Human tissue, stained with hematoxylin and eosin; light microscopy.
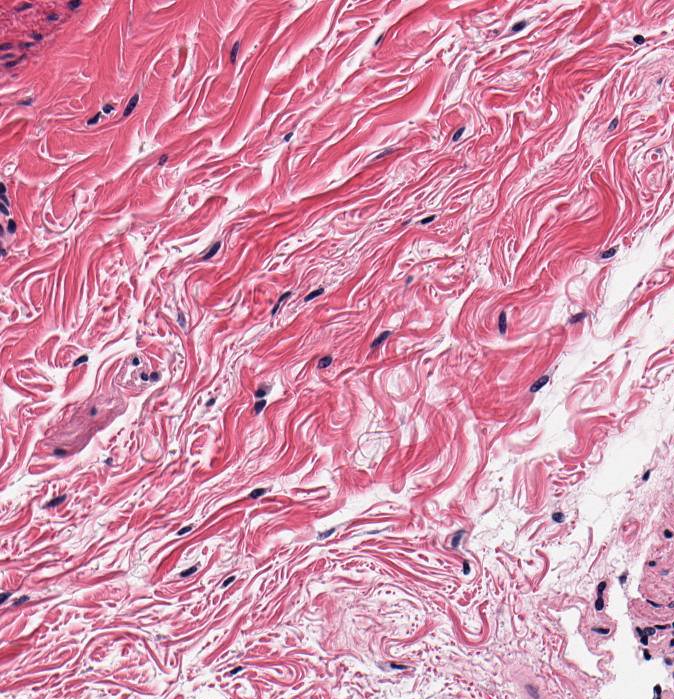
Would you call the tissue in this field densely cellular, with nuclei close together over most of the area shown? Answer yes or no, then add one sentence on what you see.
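No. Cells are sparse relative to the amount of collagen.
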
